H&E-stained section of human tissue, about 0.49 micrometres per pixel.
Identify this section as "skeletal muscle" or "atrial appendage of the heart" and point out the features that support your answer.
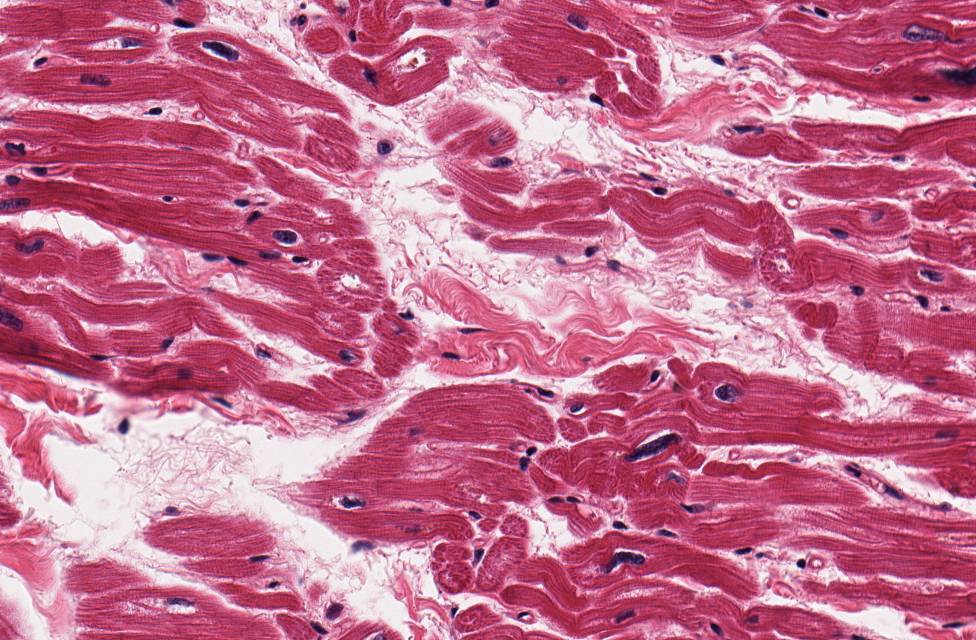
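Atrial appendage of the heart, not skeletal muscle. Deciding: fibres branch and join rather than running as separate parallel cylinders; oval nuclei lie centrally, not at fibre edges.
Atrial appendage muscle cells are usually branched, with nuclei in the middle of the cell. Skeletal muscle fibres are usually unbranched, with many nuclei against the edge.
Fine cross-striations run along the deep pink fibres.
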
